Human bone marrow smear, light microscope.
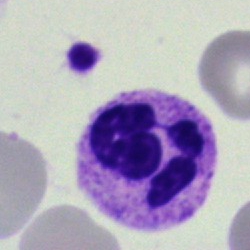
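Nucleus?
Divided into several separate lobes; chromatin dark purple, densely clumped.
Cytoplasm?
Pale pinkish-lilac, with fine purple granules scattered throughout.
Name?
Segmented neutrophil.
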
